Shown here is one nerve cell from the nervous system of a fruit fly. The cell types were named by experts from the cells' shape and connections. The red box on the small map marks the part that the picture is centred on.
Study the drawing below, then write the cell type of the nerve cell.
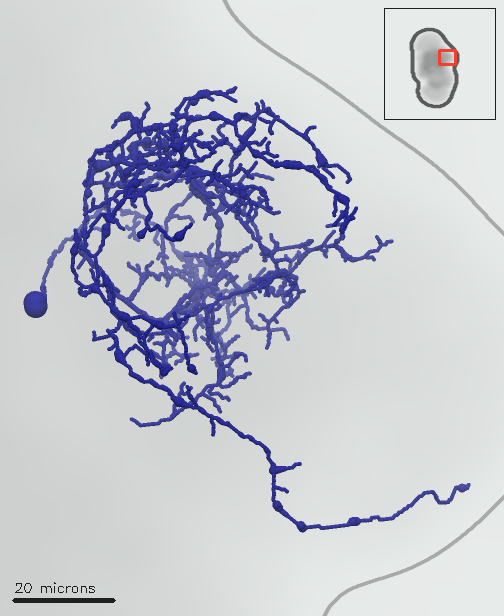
INXXX474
